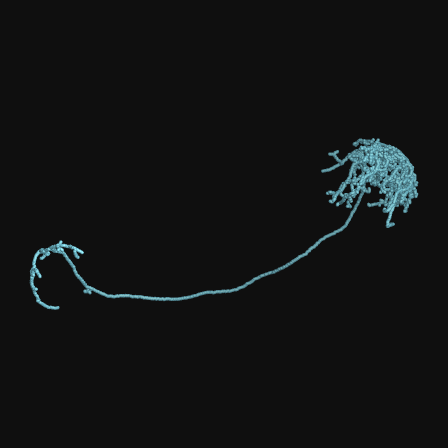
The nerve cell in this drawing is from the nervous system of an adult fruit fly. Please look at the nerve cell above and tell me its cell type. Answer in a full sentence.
The cell type is AVLP111.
